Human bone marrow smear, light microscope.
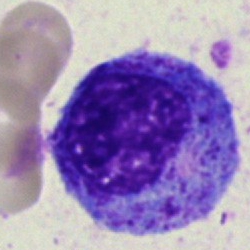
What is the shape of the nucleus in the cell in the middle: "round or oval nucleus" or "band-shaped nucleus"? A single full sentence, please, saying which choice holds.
The nucleus takes the form of one compact round or oval mass.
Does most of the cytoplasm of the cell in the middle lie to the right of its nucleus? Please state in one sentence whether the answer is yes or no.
Yes, toward the left of the cell is where its nucleus lies.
